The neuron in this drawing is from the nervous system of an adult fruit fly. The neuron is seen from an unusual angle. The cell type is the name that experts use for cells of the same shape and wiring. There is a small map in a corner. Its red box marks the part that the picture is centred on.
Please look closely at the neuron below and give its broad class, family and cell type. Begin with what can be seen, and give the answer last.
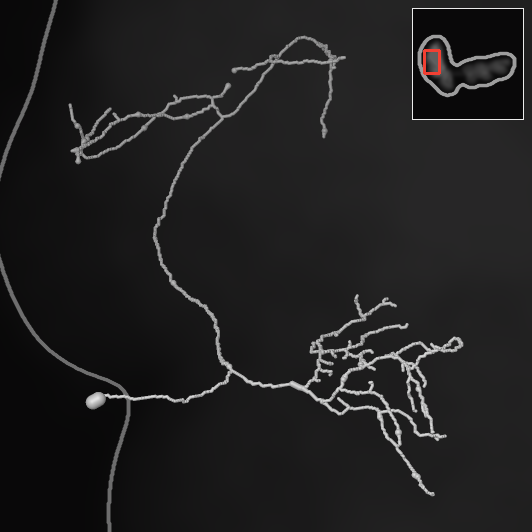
The cell body can be seen at the lower left of the picture. In this view it is about as wide as it is tall. Its broad class is central-brain intrinsic neuron. Its family is hemilineage FLAa2. Its cell type is CB4081.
